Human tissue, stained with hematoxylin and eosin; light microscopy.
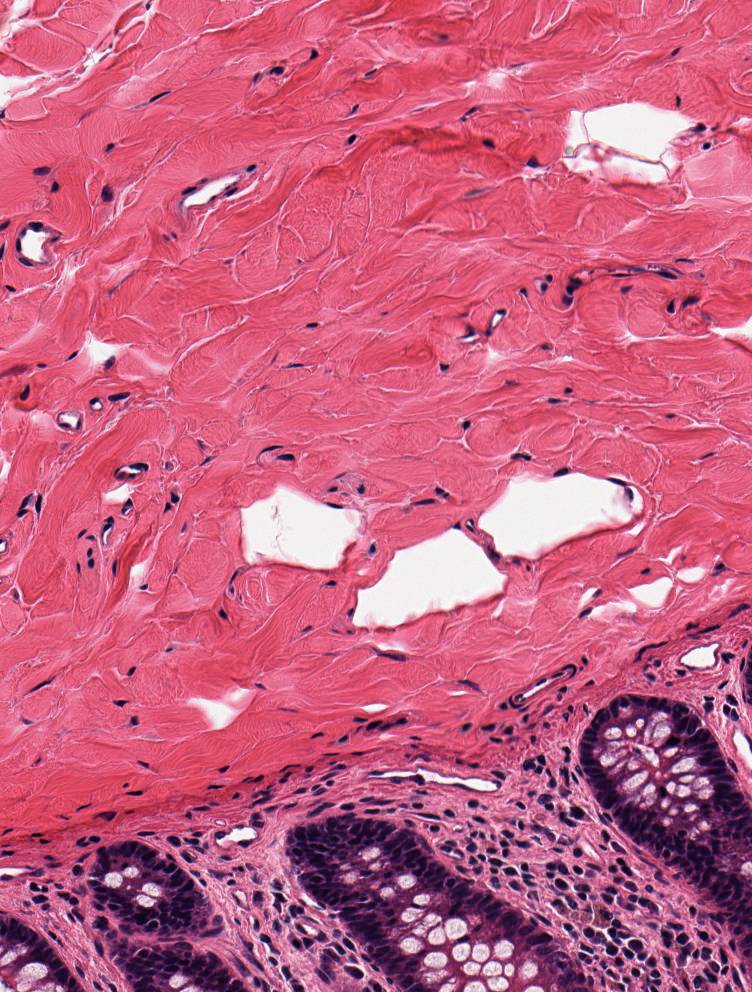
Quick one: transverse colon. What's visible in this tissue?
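Along the bottom edge there's a strip of glandular mucosa, with dense pink fibrous tissue taking up the upper three-quarters. The crypts down there are lined by lots of goblet cells holding pale, clear mucin vacuoles. Above, the fibrous tissue is wavy eosinophilic bundles going in varied directions. Near its centre sit three large, irregular, angular clear spaces.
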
